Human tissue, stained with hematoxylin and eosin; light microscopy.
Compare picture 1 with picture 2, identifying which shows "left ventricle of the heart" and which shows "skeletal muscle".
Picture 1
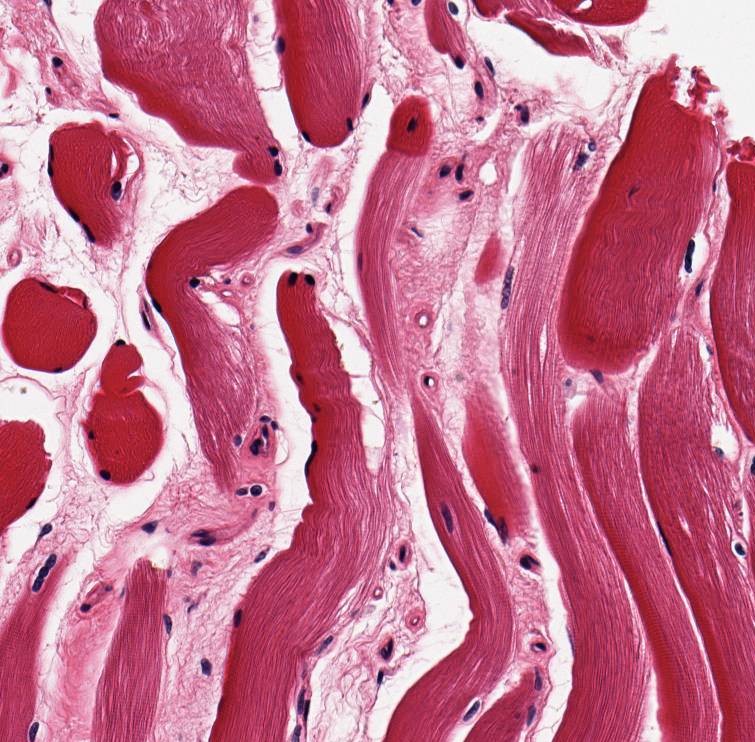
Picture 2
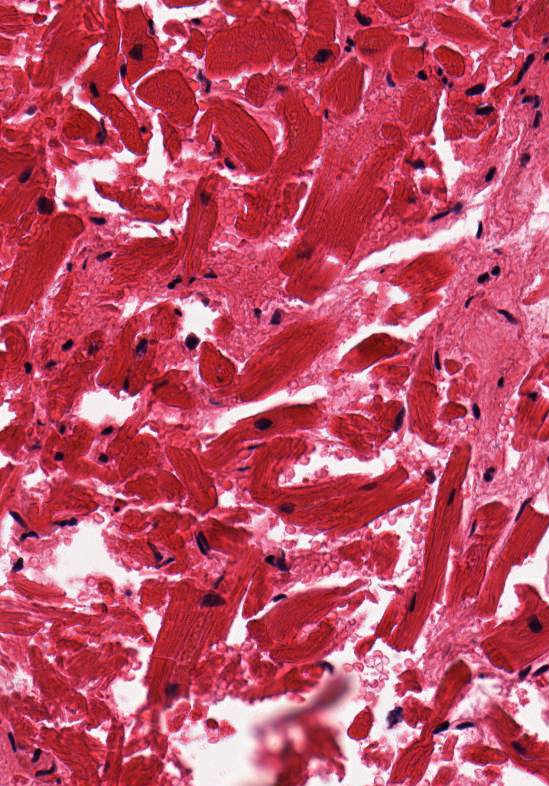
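Skeletal muscle is shown in picture 1, and the left ventricle of the heart in picture 2. Nuclear position: in picture 1 the dark, elongated nuclei lie at the edges of the fibres, including around the rim of the rounded profiles at the upper left, whereas in picture 2 several fibres hold a single oval dark nucleus in the centre of the fibre.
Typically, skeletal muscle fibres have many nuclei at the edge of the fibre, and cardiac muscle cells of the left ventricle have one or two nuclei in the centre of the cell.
Orientation: the fibres in picture 2 fill the whole field and are cut longitudinally, obliquely and transversely, with no single orientation. Material between fibres: in picture 1, wide spaces hold pale pink, loose, wispy connective tissue with scattered small dark nuclei, while in picture 2 the pale pink loose material is crowded with red blood cells, most of all in the centre and right, and small dark elongated nuclei lie scattered there. Cytoplasm: the fibres of picture 1 stain deeply pink and show fine lines running along their length. No fat cells are present in picture 1.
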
